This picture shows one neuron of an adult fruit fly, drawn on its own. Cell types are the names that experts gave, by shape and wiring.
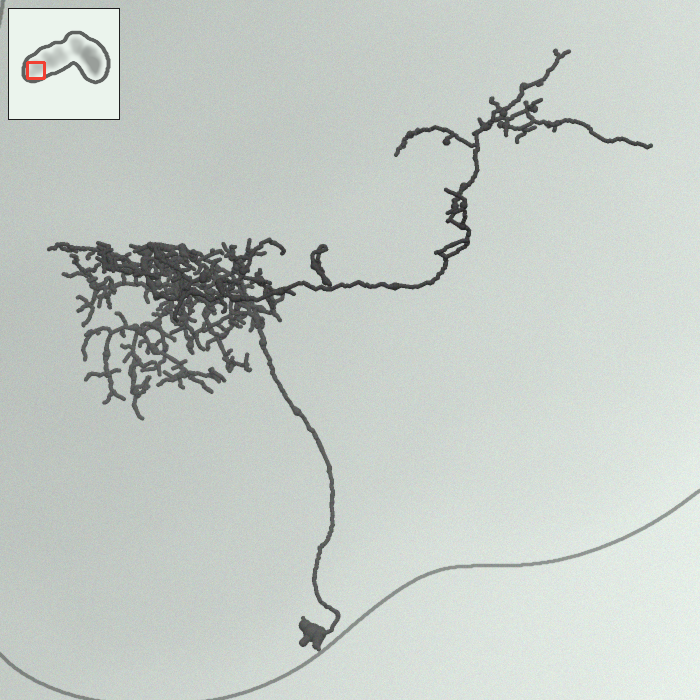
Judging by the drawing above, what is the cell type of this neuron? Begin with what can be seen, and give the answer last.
In this view it is about as wide as it is tall. This is a nerve-cord intrinsic neuron. Its cell type is IN01A061.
